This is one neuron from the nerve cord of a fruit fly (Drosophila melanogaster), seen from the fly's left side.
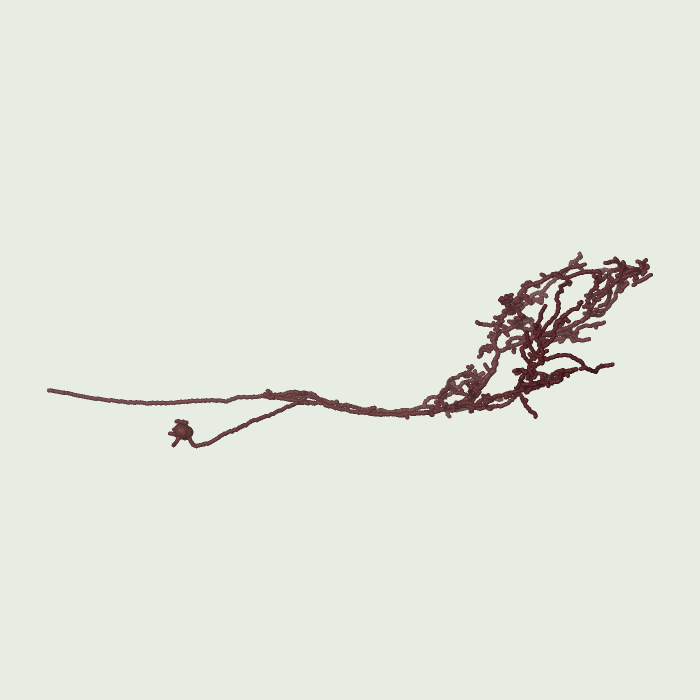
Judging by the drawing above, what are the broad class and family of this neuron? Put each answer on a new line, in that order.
nerve-cord intrinsic neuron
hemilineage 11A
